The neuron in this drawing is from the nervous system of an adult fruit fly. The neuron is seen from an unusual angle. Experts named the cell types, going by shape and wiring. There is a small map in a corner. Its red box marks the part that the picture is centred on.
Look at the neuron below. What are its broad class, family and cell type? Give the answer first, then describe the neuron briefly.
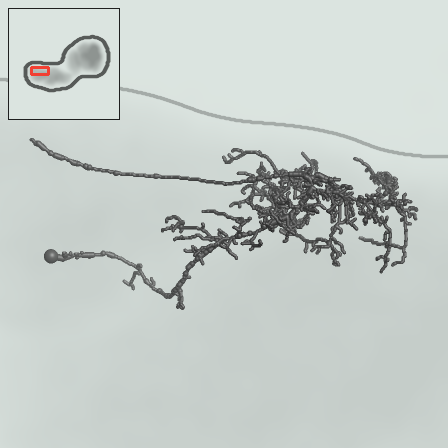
This is a motor neuron of the nerve cord. Its family is hemilineage 03B. Its cell type is MNad47. The cell body is on the left of the picture. Dozens of branch ends can be seen.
